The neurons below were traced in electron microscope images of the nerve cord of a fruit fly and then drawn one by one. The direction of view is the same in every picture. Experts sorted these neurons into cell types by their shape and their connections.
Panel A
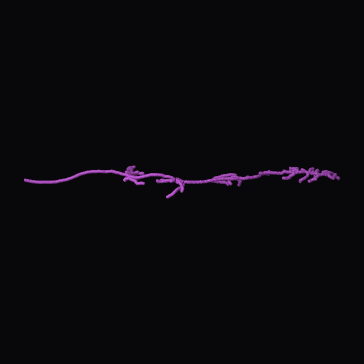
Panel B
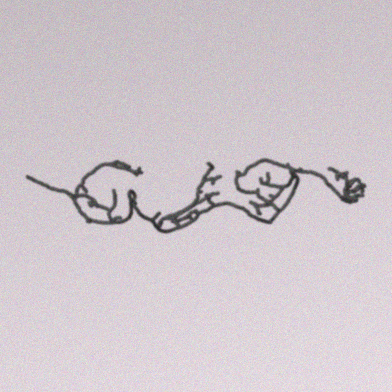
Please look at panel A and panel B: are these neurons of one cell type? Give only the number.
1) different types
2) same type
1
